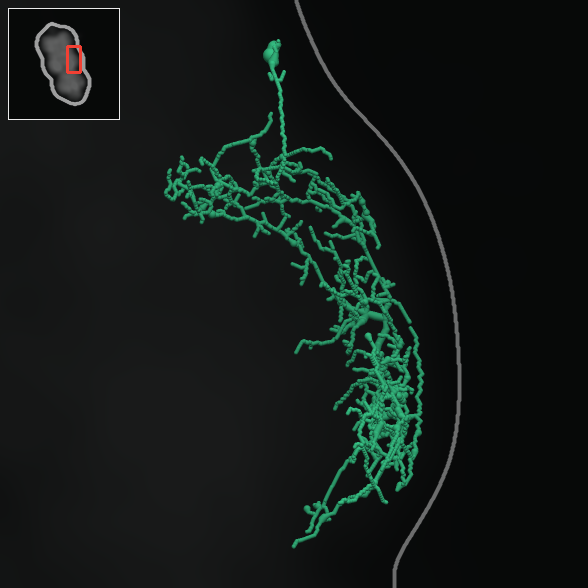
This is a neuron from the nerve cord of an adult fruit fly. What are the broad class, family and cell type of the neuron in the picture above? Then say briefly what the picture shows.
Its broad class is nerve-cord intrinsic neuron. The family is hemilineage 08A. Its cell type is IN08A026. The picture shows dozens of branch ends. As drawn here it is taller than it is wide.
